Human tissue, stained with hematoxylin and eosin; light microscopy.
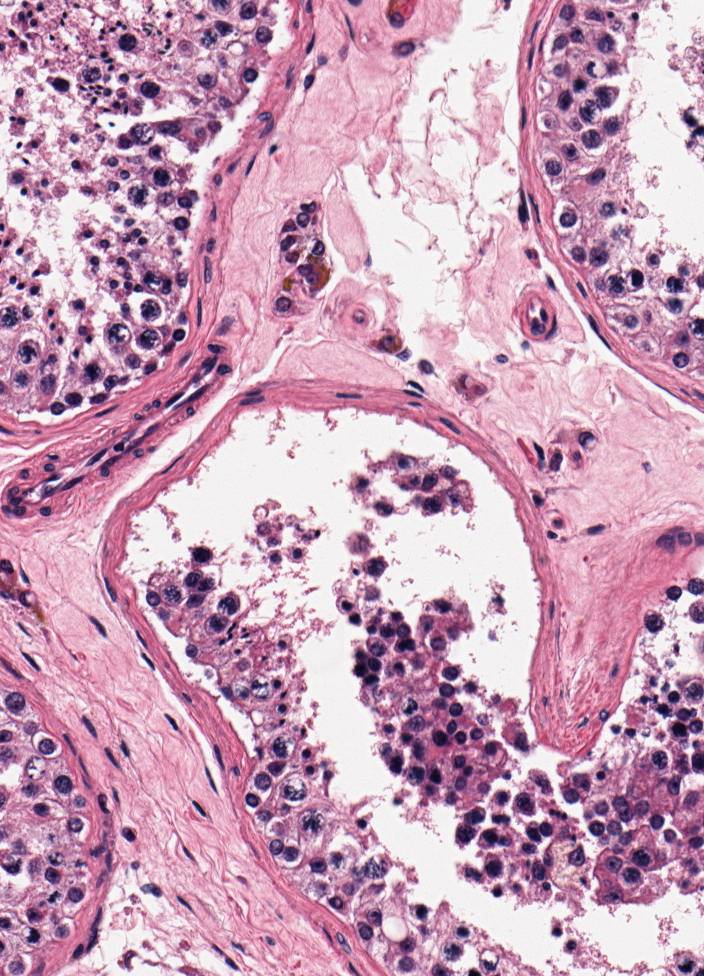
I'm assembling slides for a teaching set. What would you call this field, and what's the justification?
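The structure is the seminiferous tubule, seen as several rounded cross-sections, one large and central. First, corner tubules show many stacked layers of rounded cells with round dark nuclei.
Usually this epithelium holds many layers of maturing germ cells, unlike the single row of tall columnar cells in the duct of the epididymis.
Next, many detached cells in the central lumen have small, dense, very dark nuclei. Last, pale pink, wavy fibrous tissue with few nuclei lies between tubules.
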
